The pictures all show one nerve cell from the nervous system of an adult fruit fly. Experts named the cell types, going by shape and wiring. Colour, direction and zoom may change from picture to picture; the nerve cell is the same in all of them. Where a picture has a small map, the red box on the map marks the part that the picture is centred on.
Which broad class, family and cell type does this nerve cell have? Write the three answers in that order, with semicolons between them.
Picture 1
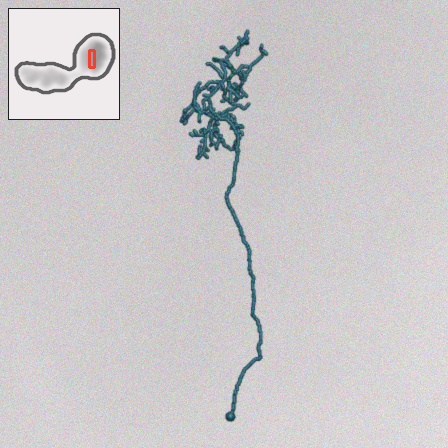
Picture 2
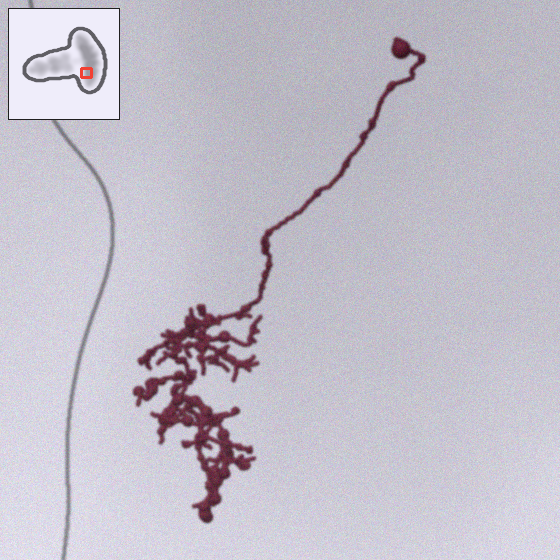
optic-lobe intrinsic neuron; Li; Li27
